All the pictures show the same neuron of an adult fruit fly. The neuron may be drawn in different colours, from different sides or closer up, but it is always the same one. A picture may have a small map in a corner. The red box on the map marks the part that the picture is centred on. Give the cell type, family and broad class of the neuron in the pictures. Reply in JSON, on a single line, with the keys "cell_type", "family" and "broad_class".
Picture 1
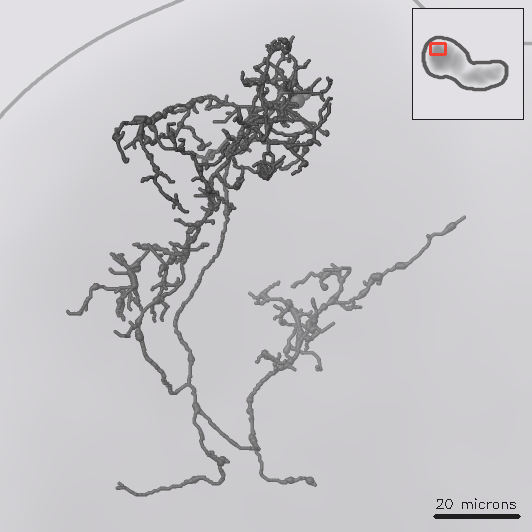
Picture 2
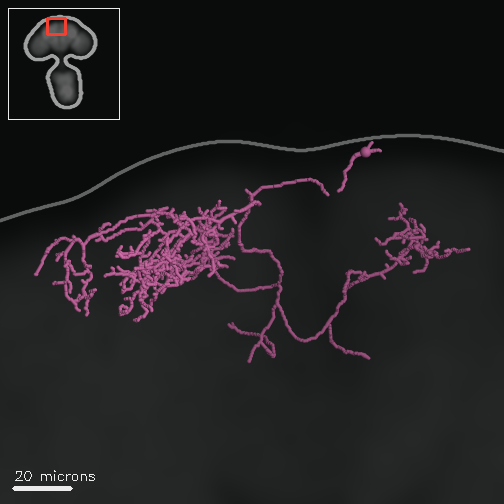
{"cell_type": "CB4159", "family": "hemilineage SMPad3", "broad_class": "central-brain intrinsic neuron"}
